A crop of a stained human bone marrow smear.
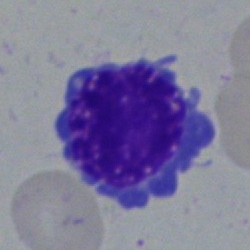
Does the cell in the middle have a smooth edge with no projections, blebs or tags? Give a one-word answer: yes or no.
No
